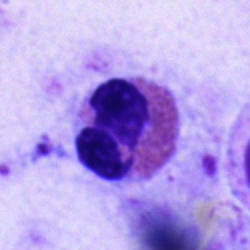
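Eosinophil in a stained bone marrow smear. The cell has a roughly round, smooth outline, and its nucleus, made of two distinct lobes, lies toward the left side. No nucleoli can be seen.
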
